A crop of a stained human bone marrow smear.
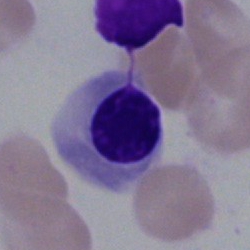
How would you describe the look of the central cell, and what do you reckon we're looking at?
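Pale blue cytoplasm forms a broad rim on the left and lower side of the nucleus. Within the nucleus the chromatin is dense and darkly stained, and no nucleoli are visible. This cell is an erythroblast.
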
